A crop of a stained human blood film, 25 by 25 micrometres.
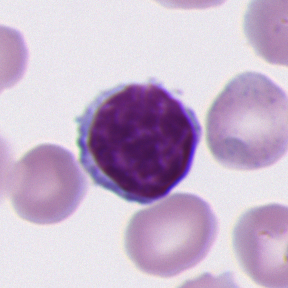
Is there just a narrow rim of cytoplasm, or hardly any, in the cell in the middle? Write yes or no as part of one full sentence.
Yes, the cell's cytoplasm is limited to a thin rim around the nucleus.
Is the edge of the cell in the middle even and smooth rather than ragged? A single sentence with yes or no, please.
No, it is a rough edge, not a smooth one, that bounds the cell.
